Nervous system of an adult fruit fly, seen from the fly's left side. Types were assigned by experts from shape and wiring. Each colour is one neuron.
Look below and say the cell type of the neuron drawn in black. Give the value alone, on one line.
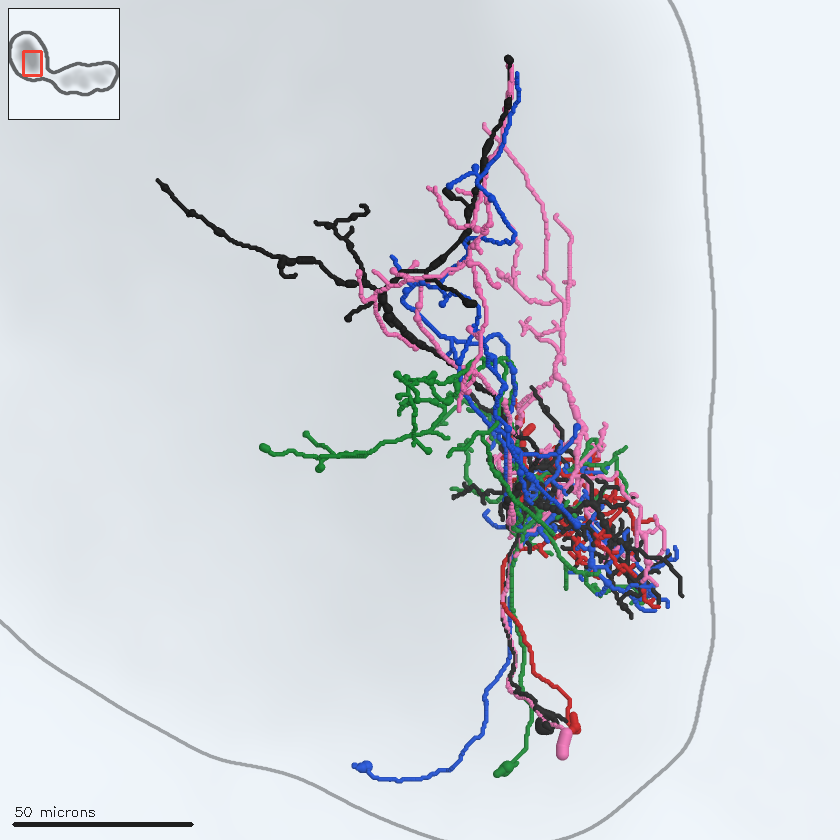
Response: GNG411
